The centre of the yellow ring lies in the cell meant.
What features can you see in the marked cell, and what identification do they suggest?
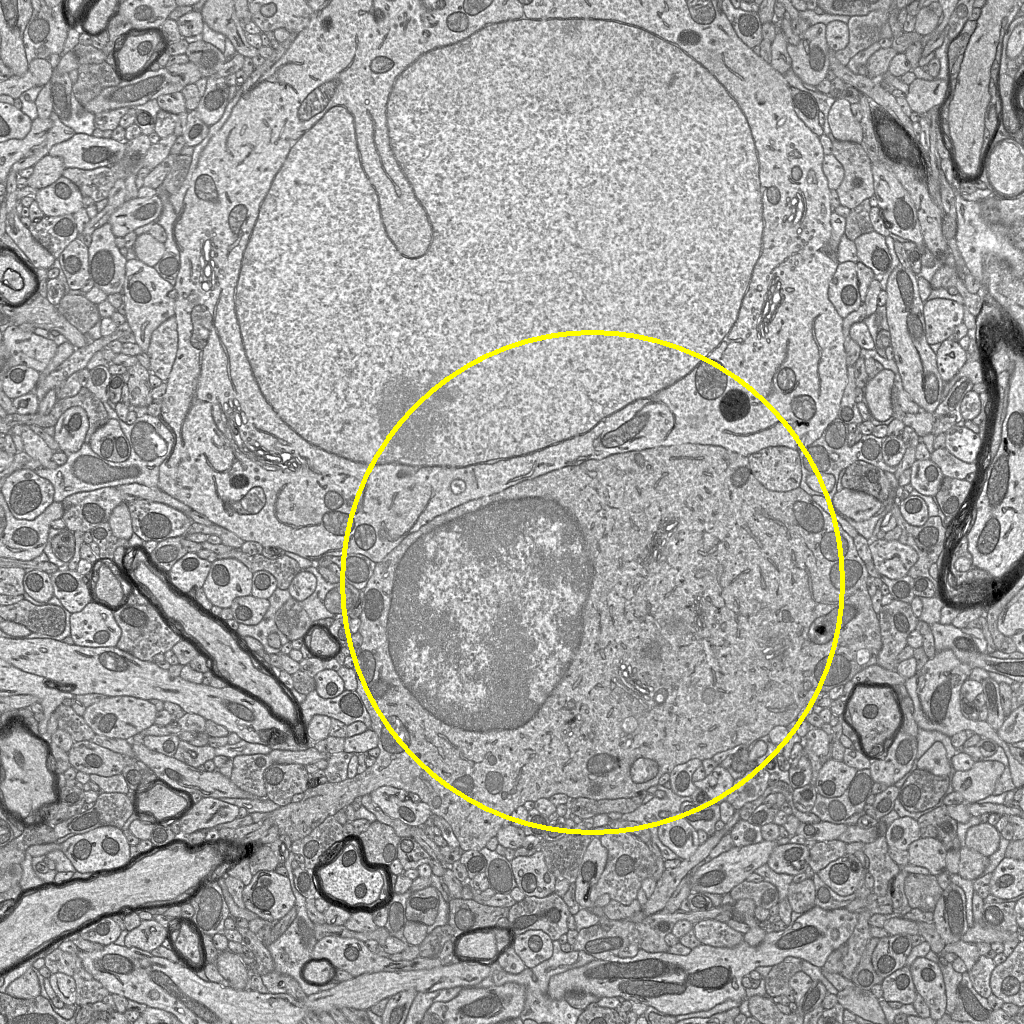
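Toward the left side of this cell body sits an oval nucleus, seen whole, with a smooth outline and no deep infolding. Short cisterns of endoplasmic reticulum are scattered through the cytoplasm rather than arranged in long stacked rows. To the right of the nucleus lie small Golgi stacks with pale vesicles. The cell is an oligodendrocyte.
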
